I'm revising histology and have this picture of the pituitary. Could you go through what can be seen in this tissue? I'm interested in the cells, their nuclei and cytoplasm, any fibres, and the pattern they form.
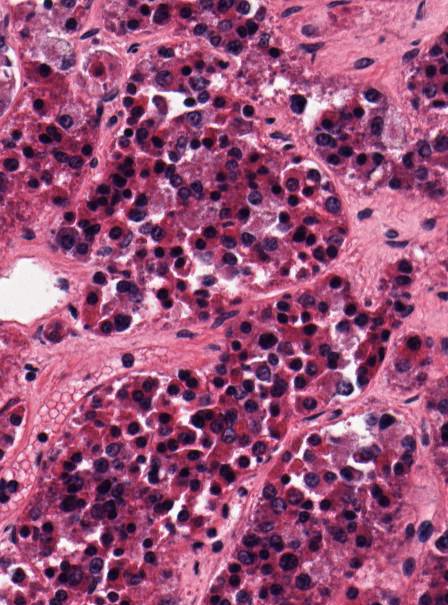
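The field shows cells arranged in large rounded nests, separated by thin bands of stroma. Within the nests, the cells have round, darkly stained nuclei and eosinophilic, pink-red cytoplasm. At the left edge, below the middle of the field, lies a patch of fine clear vacuoles set in a pink network.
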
